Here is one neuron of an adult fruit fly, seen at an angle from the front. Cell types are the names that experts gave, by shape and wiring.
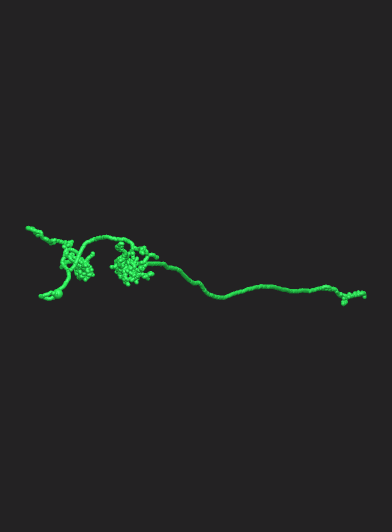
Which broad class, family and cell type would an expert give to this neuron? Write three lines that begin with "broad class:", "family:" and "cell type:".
broad class: descending neuron
family: hemilineage MX3
cell type: DNg83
